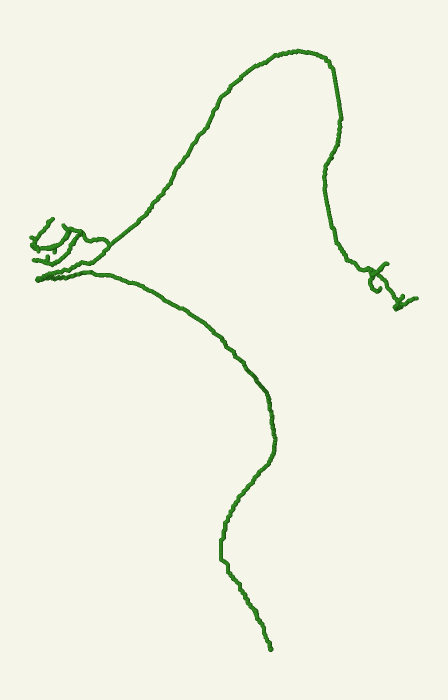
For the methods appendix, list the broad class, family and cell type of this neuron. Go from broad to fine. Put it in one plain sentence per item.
A sensory neuron entering the brain of class olfactory, type ORN_VA4.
